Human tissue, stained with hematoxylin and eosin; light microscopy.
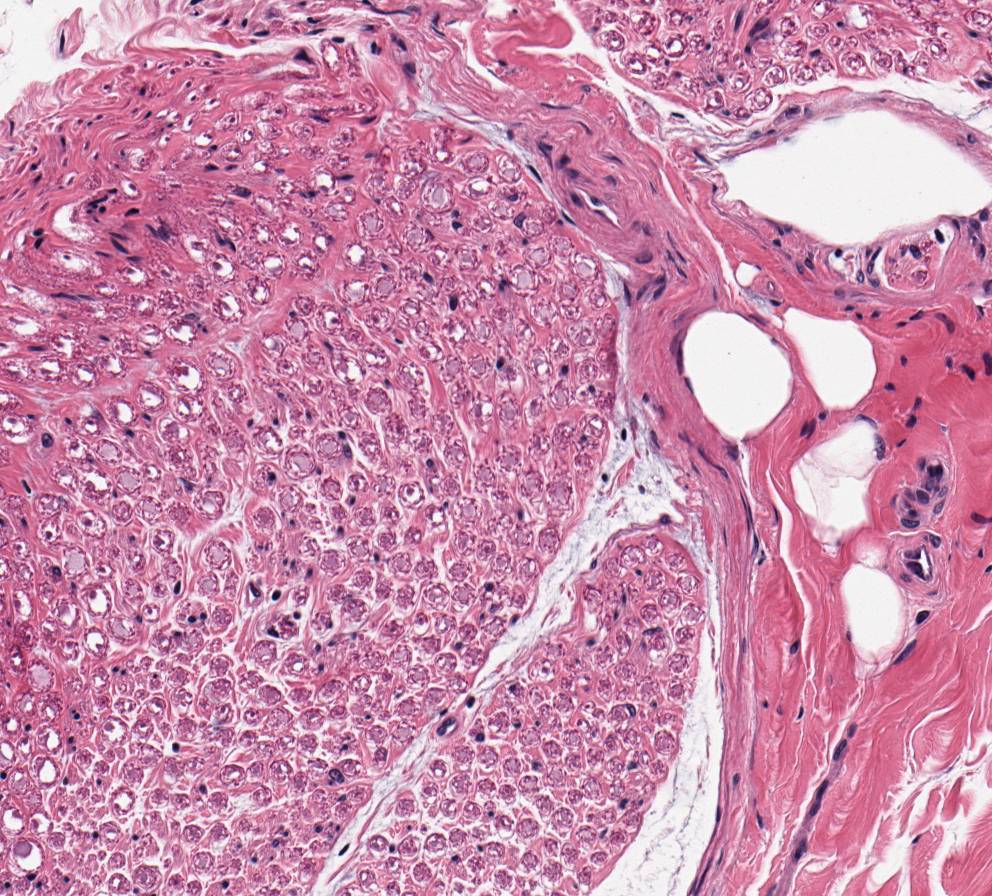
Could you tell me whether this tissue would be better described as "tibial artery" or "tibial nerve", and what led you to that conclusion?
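Tibial nerve.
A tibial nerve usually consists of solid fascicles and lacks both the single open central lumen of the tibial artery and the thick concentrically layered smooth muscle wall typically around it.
Fascicles hold nerve fibres cut in cross section as closely packed round profiles, with sparse small dark nuclei scattered singly among them. A thin layer of flattened cells with elongated nuclei bounds each fascicle. Dense pink collagen with scattered spindle-shaped nuclei occupies the right side.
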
